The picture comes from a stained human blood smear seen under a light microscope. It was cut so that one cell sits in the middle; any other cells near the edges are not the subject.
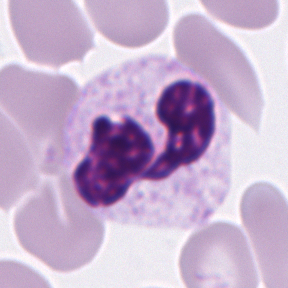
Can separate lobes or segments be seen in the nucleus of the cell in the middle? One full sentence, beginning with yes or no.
Yes, there are two or more lobes making up the nucleus of the cell.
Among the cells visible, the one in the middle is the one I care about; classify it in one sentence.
In this crop, the cell at the very middle is a neutrophil.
